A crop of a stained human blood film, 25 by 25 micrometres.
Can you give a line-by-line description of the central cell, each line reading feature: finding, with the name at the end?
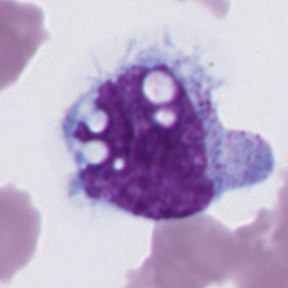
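Nucleus: dark purple, and it fills most of the cell
Chromatin: mottled and granular rather than smooth
Cytoplasm: pale blue
Bulge: the pale one on the right holds fine pinkish-purple granules
Name: monocyte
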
